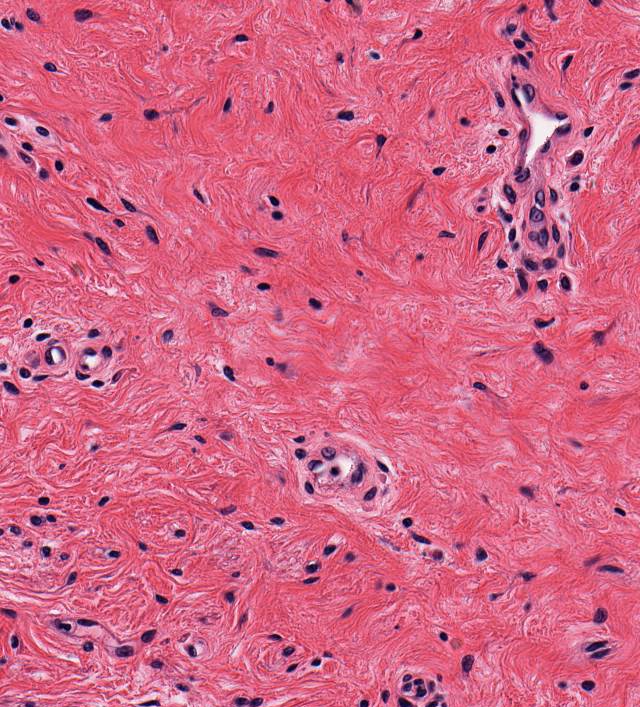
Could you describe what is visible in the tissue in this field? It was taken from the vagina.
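Dense pink collagenous connective tissue makes up the entire field, and no epithelium is present anywhere. Its collagen bundles are wavy and interlace with one another, running in many different directions. Nuclei between the bundles are sparse and widely spaced. These scattered stromal nuclei are small and dark, mostly spindle-shaped to oval.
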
